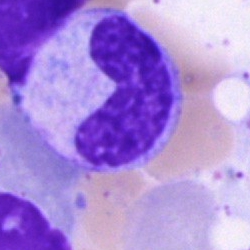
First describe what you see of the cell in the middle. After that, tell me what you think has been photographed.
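Against the right side of the cell sits a kidney-shaped nucleus, its deep indentation facing left. The cytoplasm seems pale lilac rather than blue, with fine, faint lilac granules. This is a band neutrophil.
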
